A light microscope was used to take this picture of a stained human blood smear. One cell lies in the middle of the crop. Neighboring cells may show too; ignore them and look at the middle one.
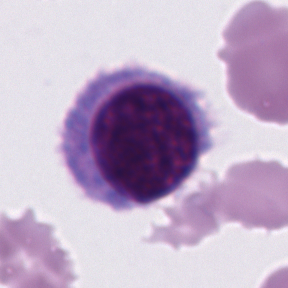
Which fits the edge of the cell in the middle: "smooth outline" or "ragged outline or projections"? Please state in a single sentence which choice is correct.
The border of the cell is ragged or frayed, or shows projections, blebs or tags.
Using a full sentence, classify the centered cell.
The crop shows a hairy cell in its centre.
